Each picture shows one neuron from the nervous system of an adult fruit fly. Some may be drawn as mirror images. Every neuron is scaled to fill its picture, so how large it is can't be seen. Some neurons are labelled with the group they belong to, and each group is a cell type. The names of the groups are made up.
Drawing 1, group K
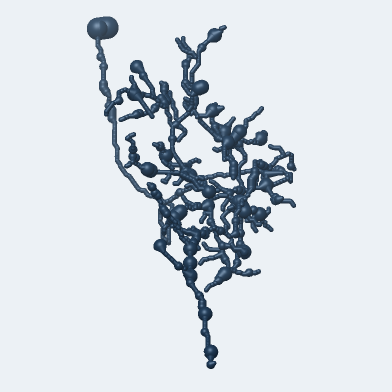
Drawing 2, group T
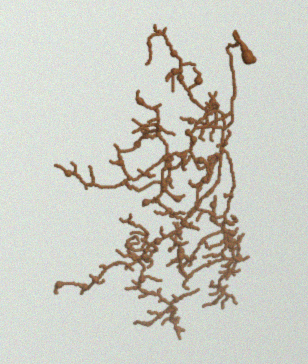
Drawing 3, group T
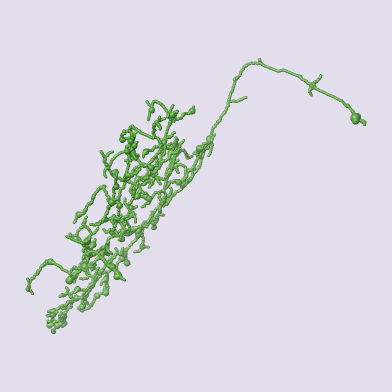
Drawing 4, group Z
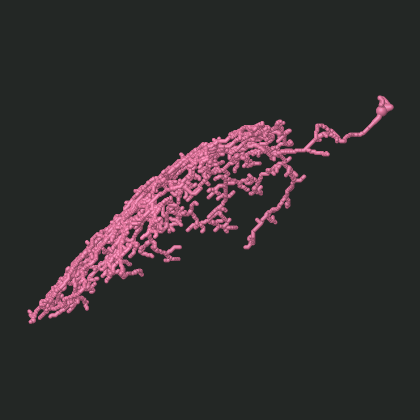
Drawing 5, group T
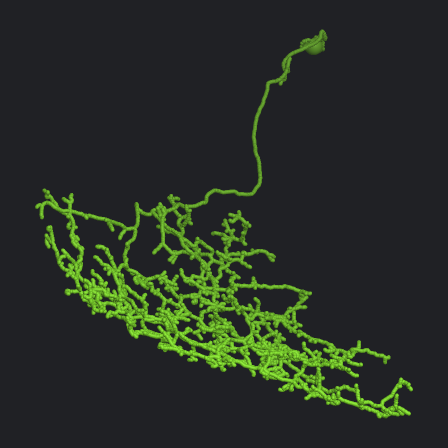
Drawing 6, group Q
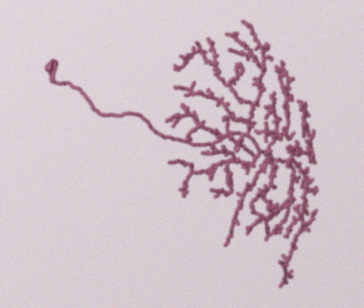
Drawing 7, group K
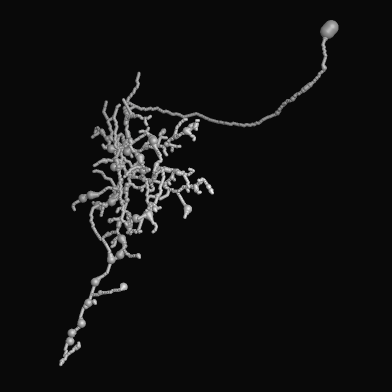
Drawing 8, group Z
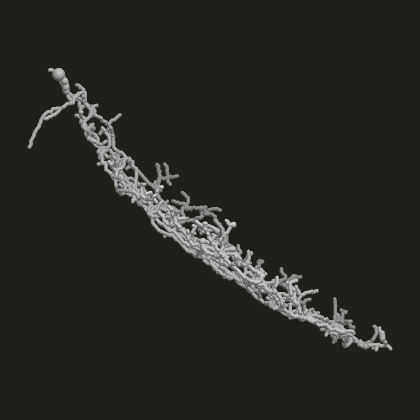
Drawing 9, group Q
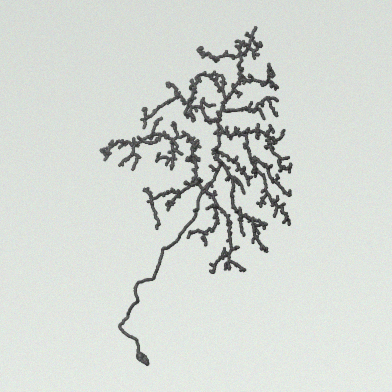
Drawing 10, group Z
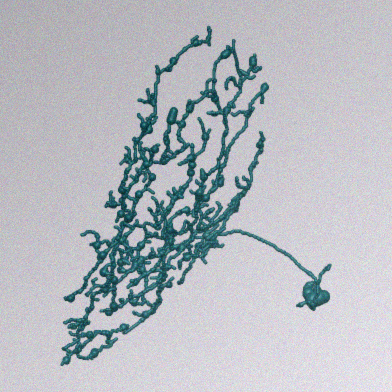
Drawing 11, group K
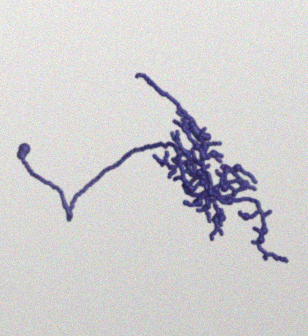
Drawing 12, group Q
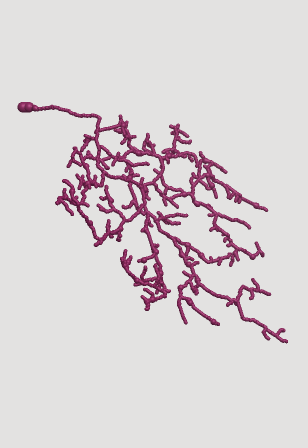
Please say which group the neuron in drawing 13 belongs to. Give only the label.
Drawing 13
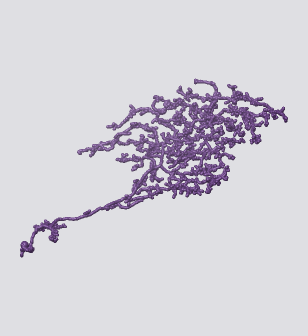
group Z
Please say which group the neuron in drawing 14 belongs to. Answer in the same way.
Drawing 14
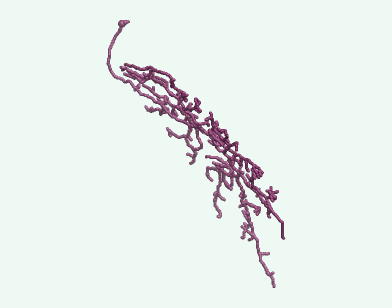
group Q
